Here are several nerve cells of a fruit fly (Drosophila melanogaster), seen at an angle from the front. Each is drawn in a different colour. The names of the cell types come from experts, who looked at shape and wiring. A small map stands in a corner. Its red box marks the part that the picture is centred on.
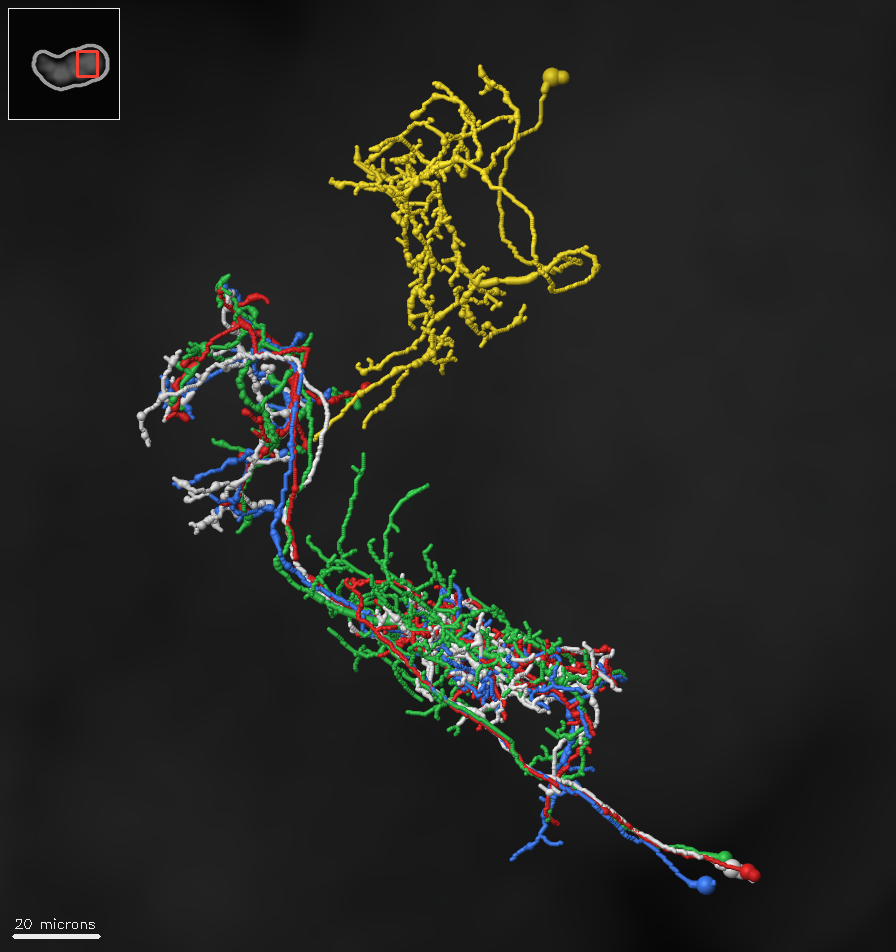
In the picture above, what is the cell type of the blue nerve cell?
CB1418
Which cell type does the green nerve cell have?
CB3419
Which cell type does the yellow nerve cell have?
CL280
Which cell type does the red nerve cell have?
CB2420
